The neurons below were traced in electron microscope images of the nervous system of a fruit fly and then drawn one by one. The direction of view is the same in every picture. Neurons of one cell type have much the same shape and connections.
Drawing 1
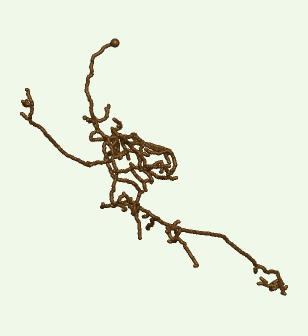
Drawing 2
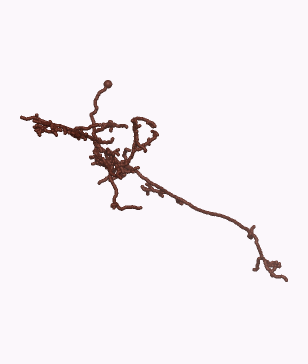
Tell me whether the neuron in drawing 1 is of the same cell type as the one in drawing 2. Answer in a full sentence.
They are of different cell types.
